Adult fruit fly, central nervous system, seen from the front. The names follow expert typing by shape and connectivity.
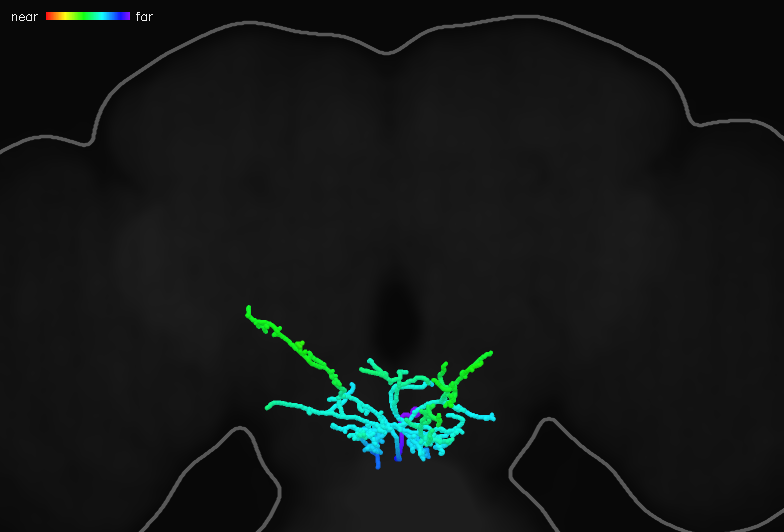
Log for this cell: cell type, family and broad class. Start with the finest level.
GNG601; hemilineage LB0; central-brain intrinsic neuron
